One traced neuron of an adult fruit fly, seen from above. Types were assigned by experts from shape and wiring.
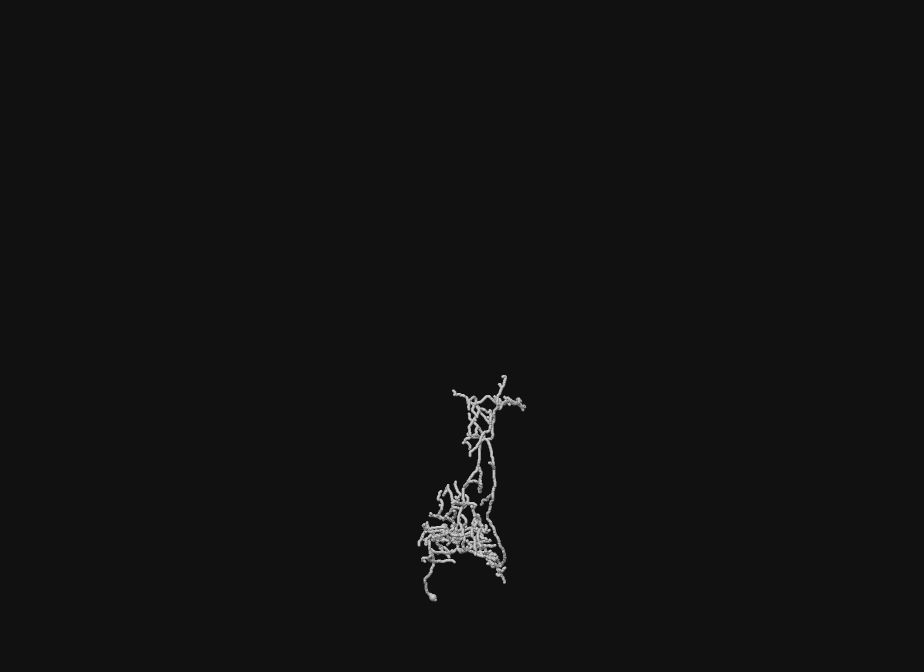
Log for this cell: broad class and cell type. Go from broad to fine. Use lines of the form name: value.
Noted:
broad class: nerve-cord intrinsic neuron
cell type: INXXX339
